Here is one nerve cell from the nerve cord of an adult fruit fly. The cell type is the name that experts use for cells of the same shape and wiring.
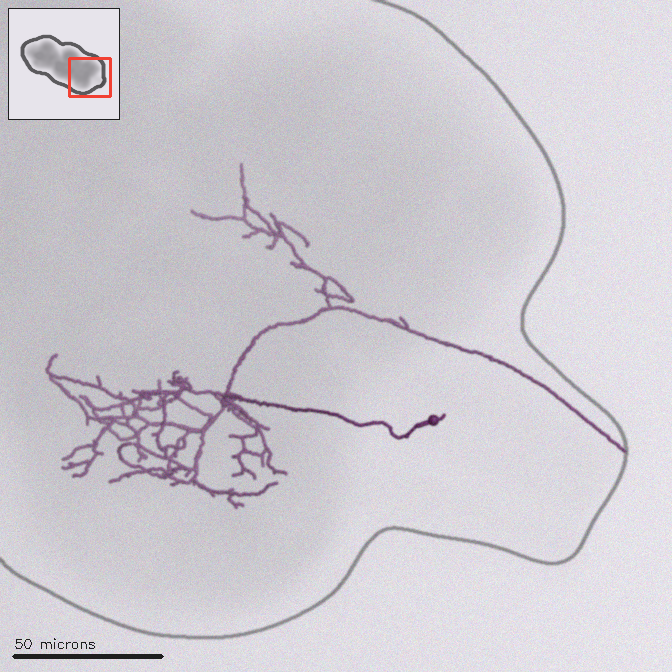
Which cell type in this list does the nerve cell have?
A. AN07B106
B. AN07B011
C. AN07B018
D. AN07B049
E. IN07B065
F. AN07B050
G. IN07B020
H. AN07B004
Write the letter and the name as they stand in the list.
D. AN07B049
